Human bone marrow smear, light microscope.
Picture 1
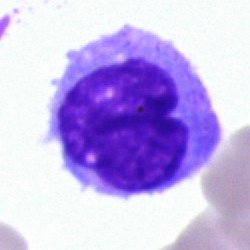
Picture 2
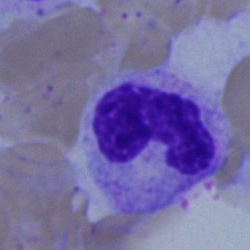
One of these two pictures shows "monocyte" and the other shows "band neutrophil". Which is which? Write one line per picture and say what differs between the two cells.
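Picture 1 shows a monocyte: The nucleus fills most of the cell.
Picture 2 shows a band neutrophil: The cytoplasm is abundant and pale lilac-grey.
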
